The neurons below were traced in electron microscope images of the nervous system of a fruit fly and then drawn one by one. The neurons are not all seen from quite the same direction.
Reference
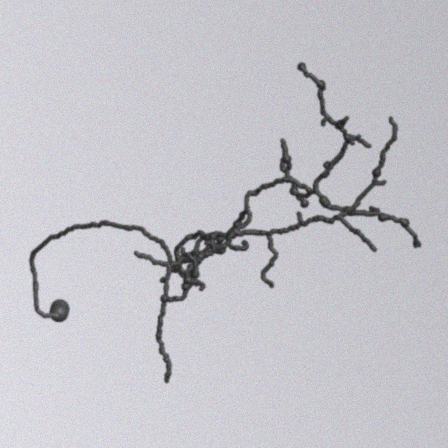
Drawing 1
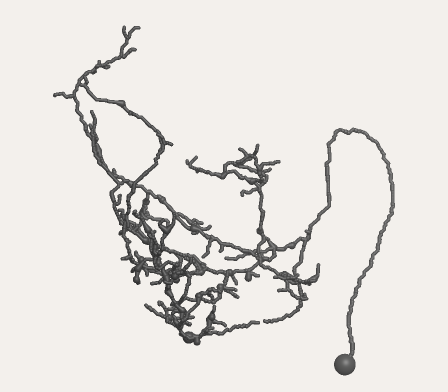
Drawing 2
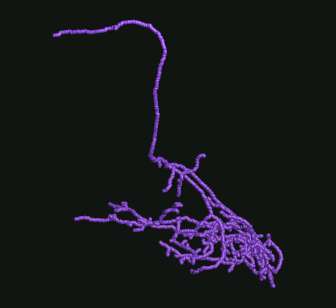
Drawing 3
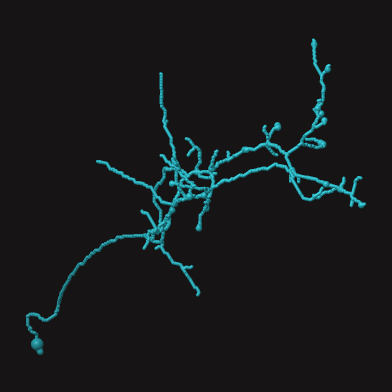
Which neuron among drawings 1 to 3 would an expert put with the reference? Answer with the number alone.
3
